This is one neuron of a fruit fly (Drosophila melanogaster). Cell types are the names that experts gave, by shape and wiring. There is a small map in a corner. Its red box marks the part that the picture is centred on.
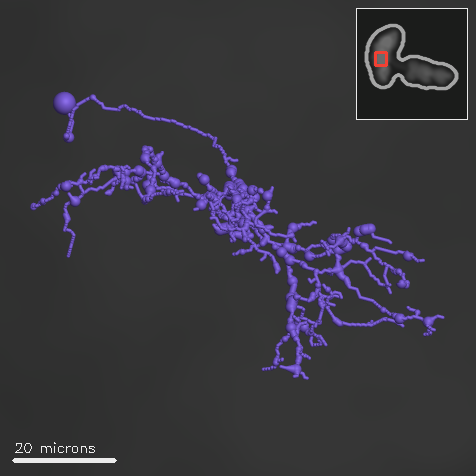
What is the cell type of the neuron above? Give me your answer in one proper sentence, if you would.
The neuron is of cell type PVLP005.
